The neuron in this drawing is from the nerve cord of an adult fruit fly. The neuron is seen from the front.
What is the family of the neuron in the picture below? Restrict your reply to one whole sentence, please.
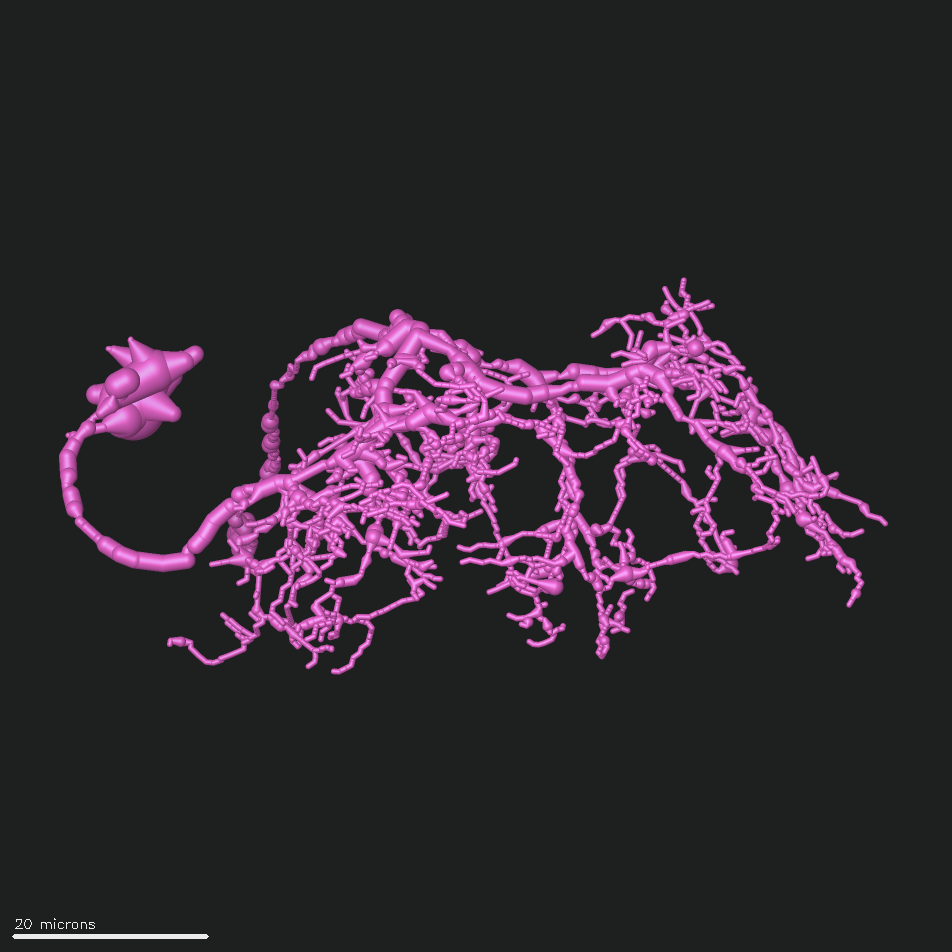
Of family hemilineage 06A is the neuron in these images.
